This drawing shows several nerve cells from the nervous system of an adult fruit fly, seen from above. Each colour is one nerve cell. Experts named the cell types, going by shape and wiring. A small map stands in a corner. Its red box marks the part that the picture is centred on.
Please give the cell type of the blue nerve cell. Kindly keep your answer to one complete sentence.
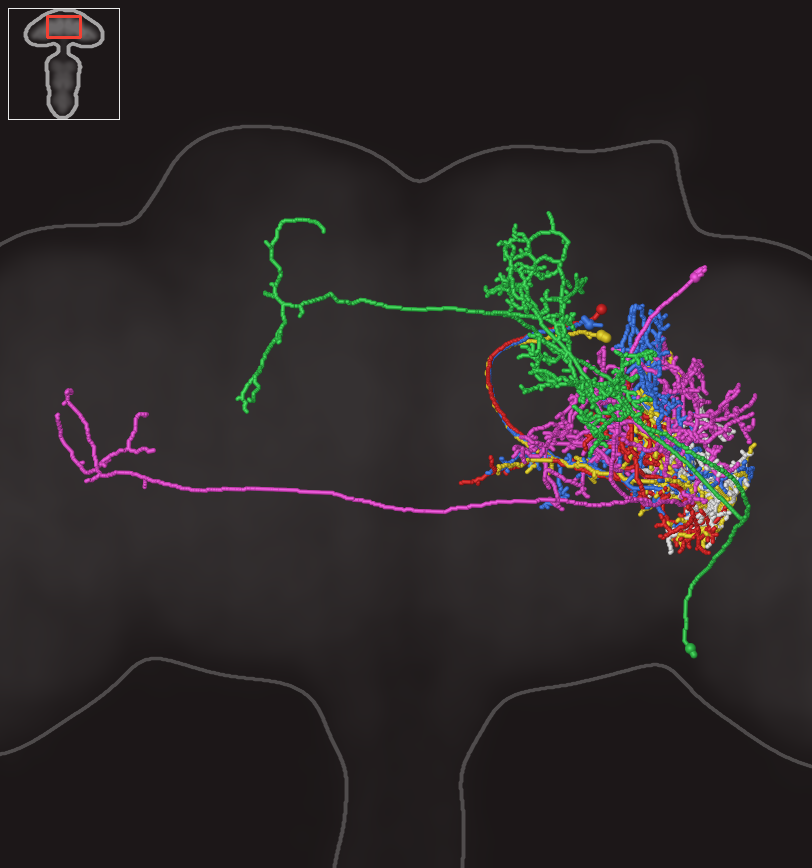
The cell type name for this nerve cell is WED206.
